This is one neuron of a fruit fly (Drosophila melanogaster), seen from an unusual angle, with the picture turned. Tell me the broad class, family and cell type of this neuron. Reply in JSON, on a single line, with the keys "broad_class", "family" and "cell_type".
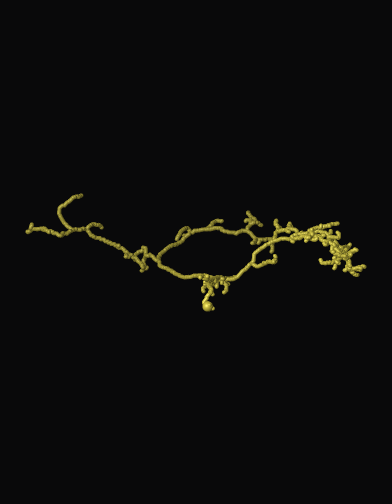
{"broad_class": "central-brain intrinsic neuron", "family": "hemilineage SMPad2", "cell_type": "SIP021_b"}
